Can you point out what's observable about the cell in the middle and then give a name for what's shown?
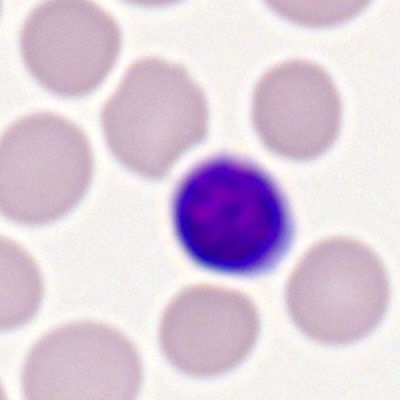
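This round cell has a smooth edge. Its chromatin is dense, dark purple and coarsely clumped. Cytoplasm appears only as a very thin blue rim at the edge, and no granules are visible. The cell is a lymphocyte.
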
